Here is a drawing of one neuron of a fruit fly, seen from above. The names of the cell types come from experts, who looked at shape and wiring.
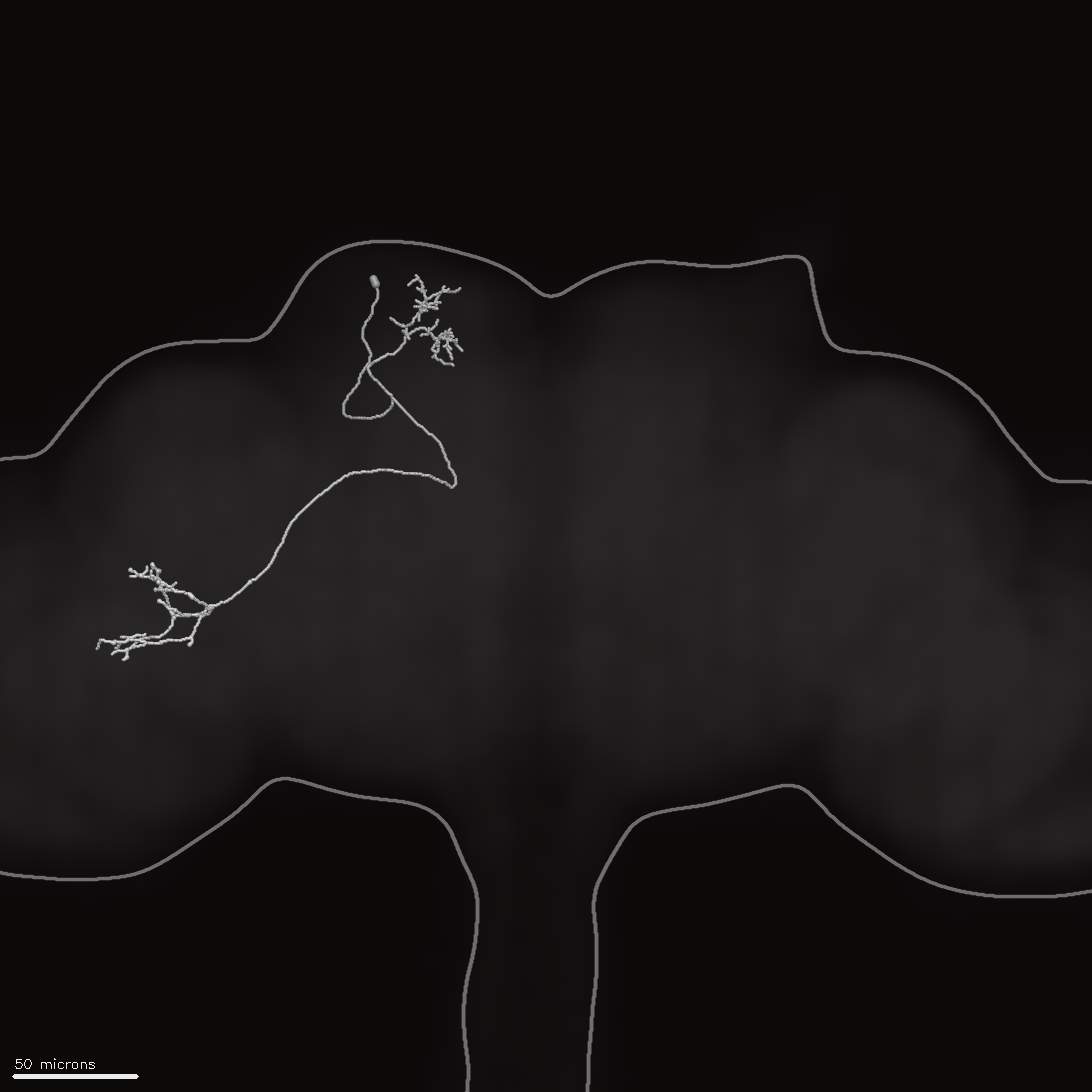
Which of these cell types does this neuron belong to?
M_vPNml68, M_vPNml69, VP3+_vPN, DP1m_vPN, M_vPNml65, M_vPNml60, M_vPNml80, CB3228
M_vPNml80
